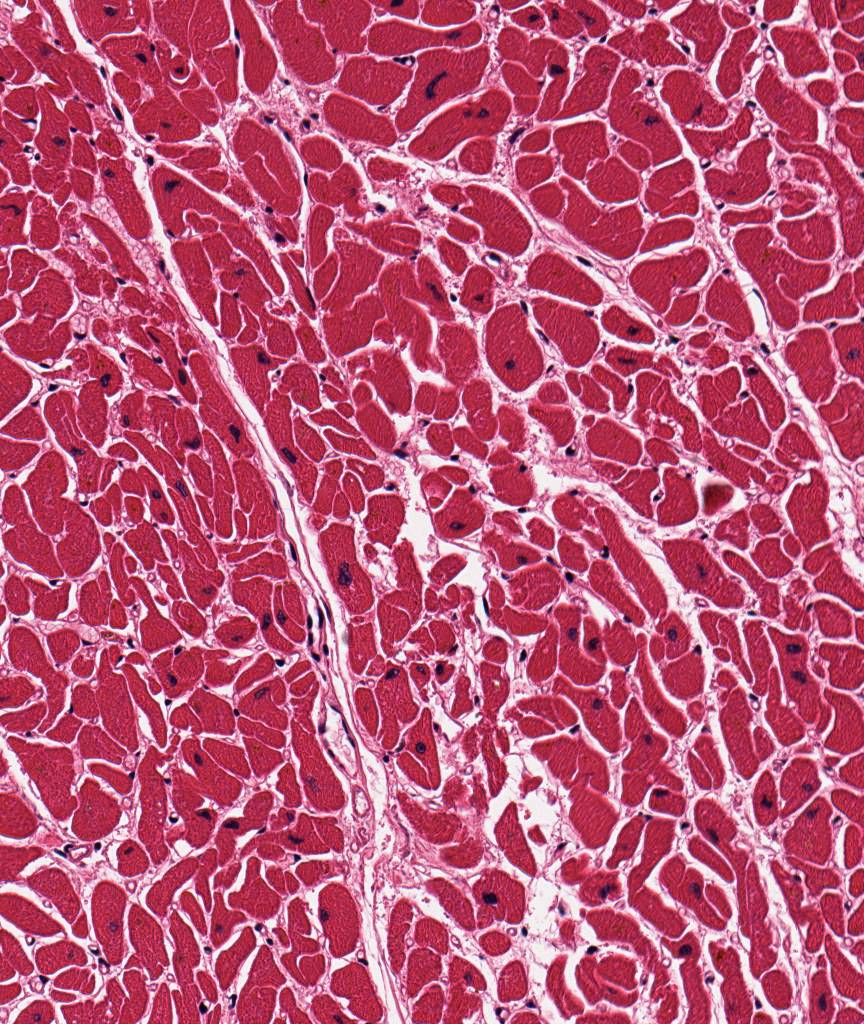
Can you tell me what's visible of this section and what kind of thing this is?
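Throughout the field are muscle fibres, sectioned mostly across and obliquely. A fibre that shows a nucleus has a single dark one at its centre. Thin strands of pale pink connective tissue with small dark nuclei separate the individual fibres. A narrow band of pale connective tissue with elongated nuclei runs diagonally from the upper left toward the lower centre. The section is left ventricle of the heart.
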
